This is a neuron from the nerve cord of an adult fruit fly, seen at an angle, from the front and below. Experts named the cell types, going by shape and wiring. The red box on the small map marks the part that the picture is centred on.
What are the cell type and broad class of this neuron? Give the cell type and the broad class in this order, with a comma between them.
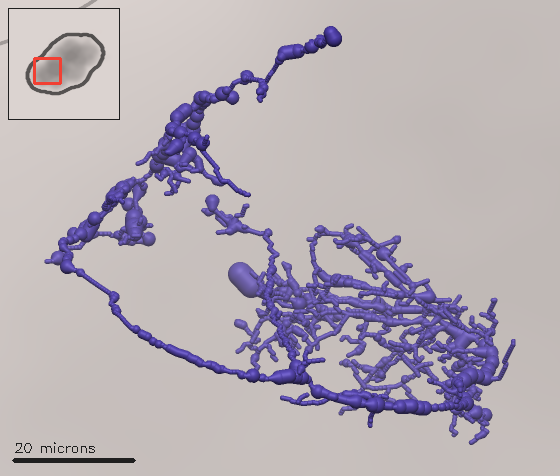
INXXX332, nerve-cord intrinsic neuron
